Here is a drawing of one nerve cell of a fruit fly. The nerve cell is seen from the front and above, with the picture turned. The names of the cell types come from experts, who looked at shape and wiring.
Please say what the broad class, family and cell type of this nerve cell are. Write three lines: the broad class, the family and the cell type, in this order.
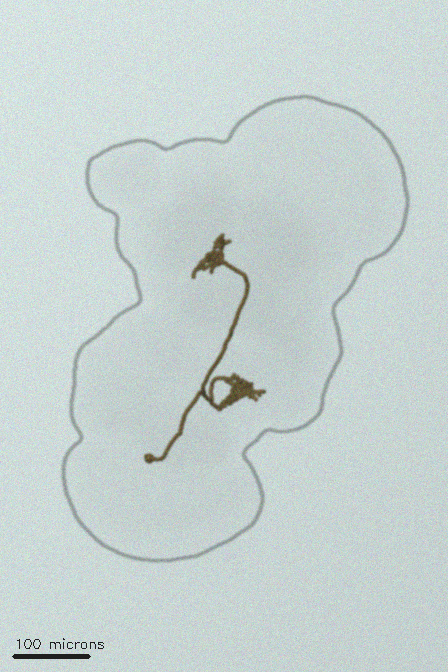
central-brain intrinsic neuron
hemilineage VLPl2_medial
SAD012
